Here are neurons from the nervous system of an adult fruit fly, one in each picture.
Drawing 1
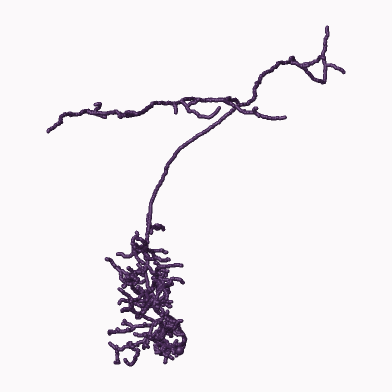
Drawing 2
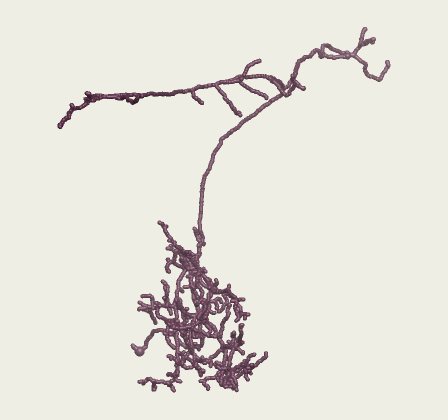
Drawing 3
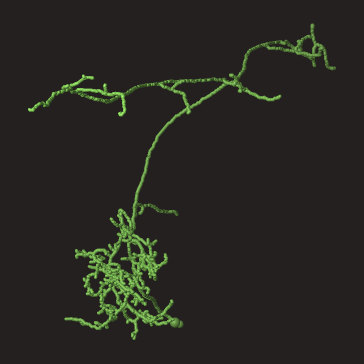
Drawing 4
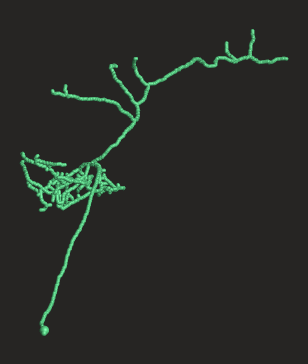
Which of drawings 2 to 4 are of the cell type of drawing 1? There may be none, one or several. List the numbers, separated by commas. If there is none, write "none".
2, 3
